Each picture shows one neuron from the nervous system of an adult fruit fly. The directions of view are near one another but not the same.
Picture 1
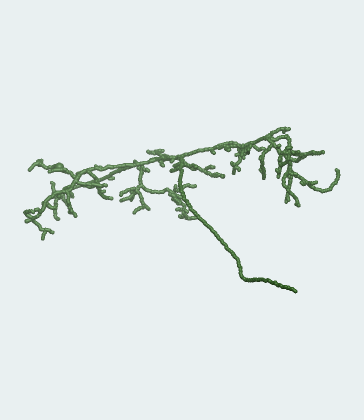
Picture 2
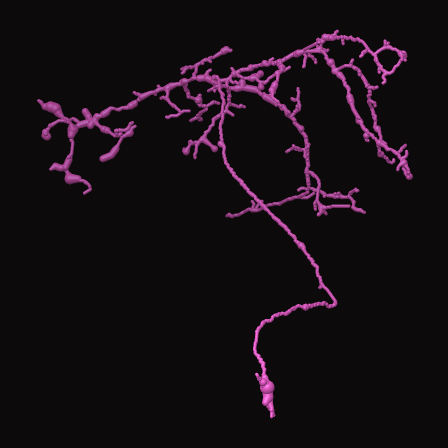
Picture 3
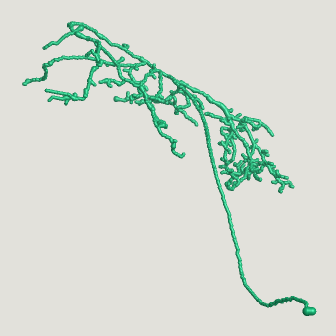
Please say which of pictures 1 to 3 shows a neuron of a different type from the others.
Picture 3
